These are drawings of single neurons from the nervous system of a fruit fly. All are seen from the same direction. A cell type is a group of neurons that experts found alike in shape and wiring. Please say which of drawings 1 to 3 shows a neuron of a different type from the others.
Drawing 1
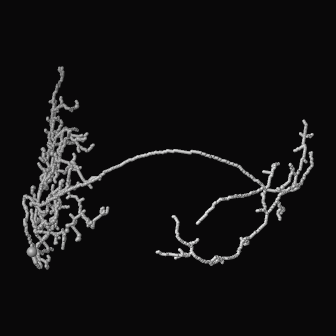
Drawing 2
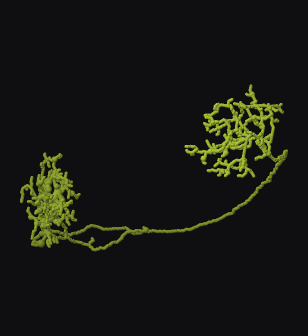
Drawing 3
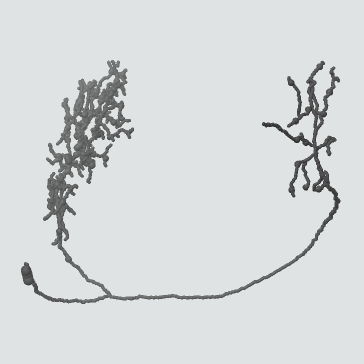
Drawing 2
